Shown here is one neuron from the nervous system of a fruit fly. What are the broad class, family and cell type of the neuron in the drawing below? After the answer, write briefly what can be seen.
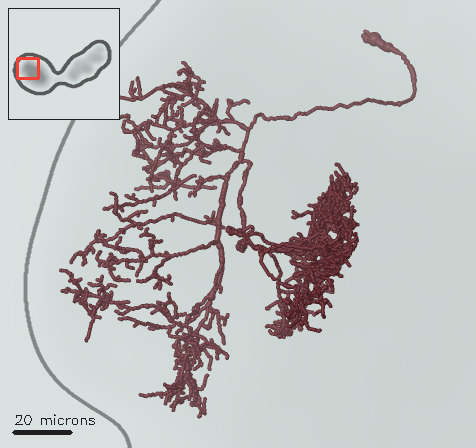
This is a central-brain intrinsic neuron. The name of its family is class CX. The cell type is FB5H. Its cell body lies at the upper right of the picture. By the scale bar it is about 140 microns tall in this view. The picture shows more than a hundred branch ends.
